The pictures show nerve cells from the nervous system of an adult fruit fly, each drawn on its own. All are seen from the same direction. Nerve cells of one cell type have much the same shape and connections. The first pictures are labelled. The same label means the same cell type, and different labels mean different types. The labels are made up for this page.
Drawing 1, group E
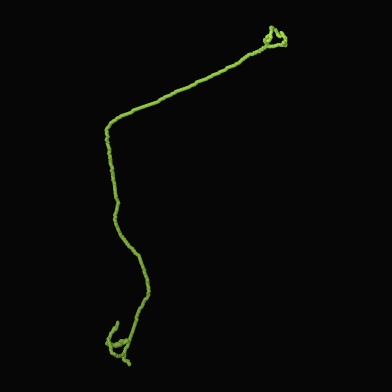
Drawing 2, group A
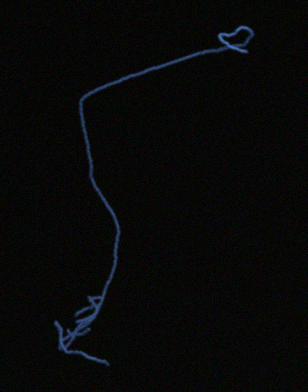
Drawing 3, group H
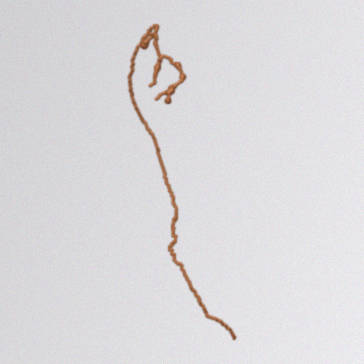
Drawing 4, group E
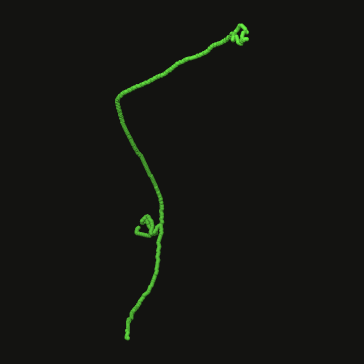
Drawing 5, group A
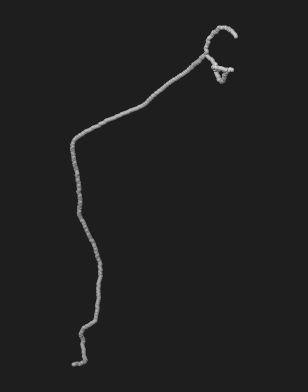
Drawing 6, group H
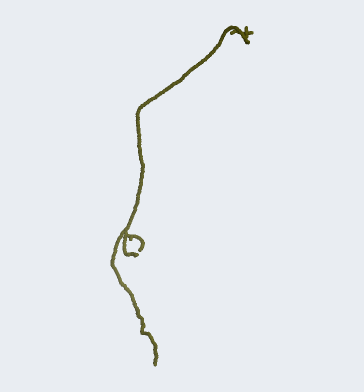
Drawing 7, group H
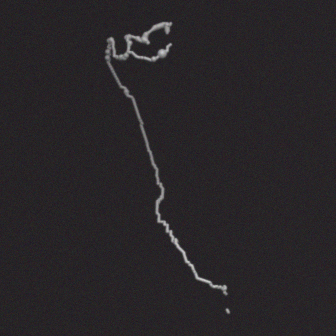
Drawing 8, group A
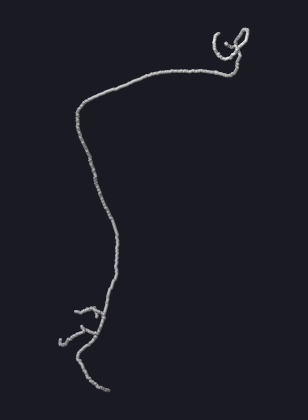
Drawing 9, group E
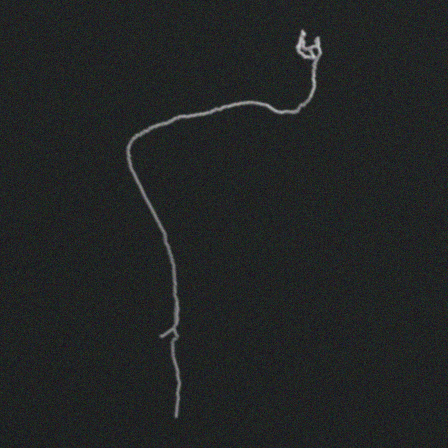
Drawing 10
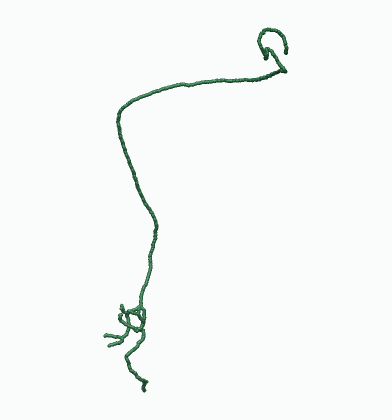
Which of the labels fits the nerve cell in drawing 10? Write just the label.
group A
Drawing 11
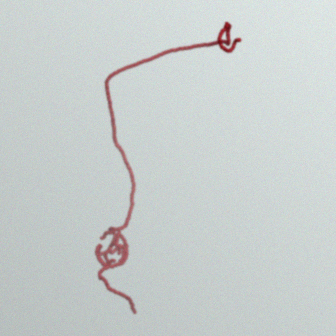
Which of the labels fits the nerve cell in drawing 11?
group A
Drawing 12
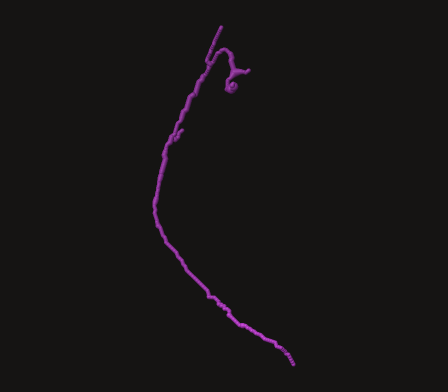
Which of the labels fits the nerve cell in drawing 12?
group H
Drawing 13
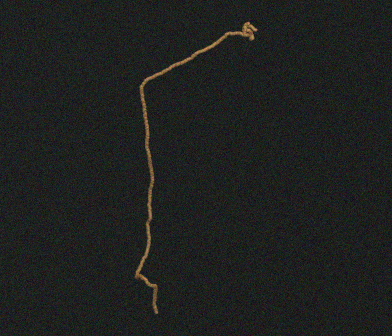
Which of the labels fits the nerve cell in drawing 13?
group E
